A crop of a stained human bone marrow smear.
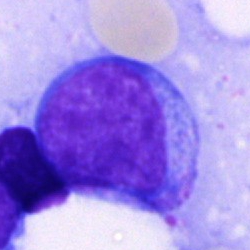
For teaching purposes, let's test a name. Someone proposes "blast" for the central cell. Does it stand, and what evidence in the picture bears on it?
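Deciding points: the nucleus fills most of the cell, and the cytoplasm is only a crescent on the right side.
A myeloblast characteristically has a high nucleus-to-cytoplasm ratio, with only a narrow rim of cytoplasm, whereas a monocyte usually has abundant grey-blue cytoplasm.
Blast therefore fits, and monocyte does not. Other points: the outline is smooth and rounded, without projections; the nucleus sits toward the left; the chromatin is finely stippled and purple, without coarse dark clumps. A darkly stained cell touches its lower left edge.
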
